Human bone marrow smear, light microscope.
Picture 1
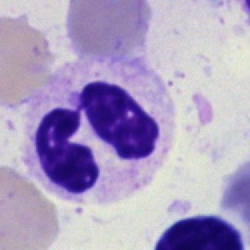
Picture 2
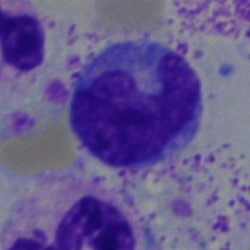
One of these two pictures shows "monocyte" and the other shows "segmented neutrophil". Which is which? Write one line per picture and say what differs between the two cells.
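In picture 1 we see a segmented neutrophil: The cytoplasm is abundant and pale pinkish-lilac.
In picture 2 we see a monocyte: The nucleus fills most of the cell.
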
